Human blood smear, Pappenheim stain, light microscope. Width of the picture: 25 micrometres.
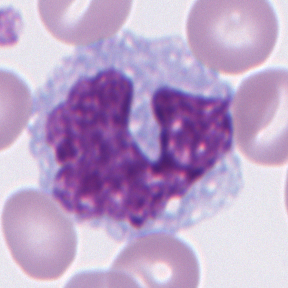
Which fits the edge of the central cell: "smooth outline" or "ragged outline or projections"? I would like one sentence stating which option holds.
The cell is bounded by a rough outline.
